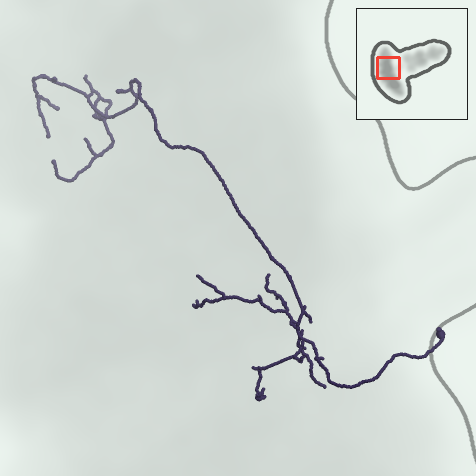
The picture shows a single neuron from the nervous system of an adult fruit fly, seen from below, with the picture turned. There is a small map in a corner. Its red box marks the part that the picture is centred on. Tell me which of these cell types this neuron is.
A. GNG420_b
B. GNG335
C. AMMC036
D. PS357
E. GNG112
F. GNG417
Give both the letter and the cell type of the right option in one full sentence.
Option A holds the cell type of the neuron, GNG420_b.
